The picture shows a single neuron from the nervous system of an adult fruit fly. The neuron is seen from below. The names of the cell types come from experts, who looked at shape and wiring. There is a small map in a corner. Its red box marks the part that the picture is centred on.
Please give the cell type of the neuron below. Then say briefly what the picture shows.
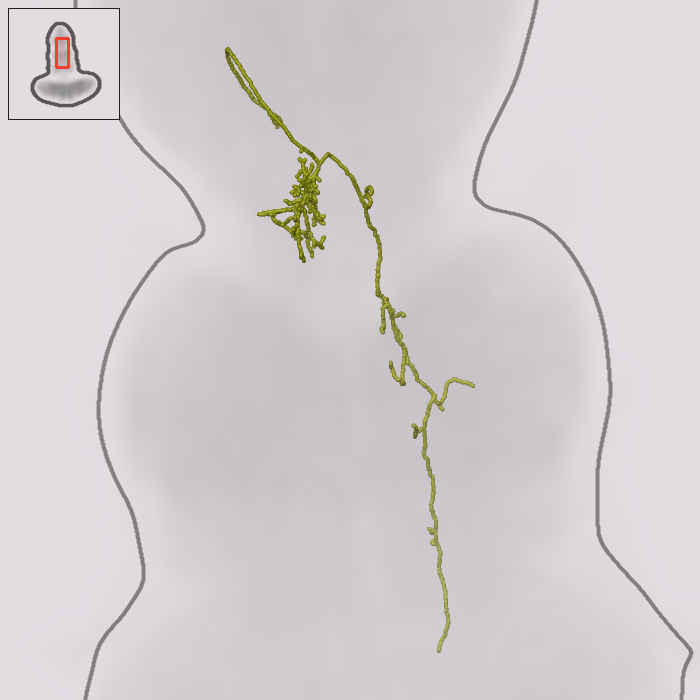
It is of cell type AN19B101. It is an ascending neuron. As drawn here it is taller than it is wide.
